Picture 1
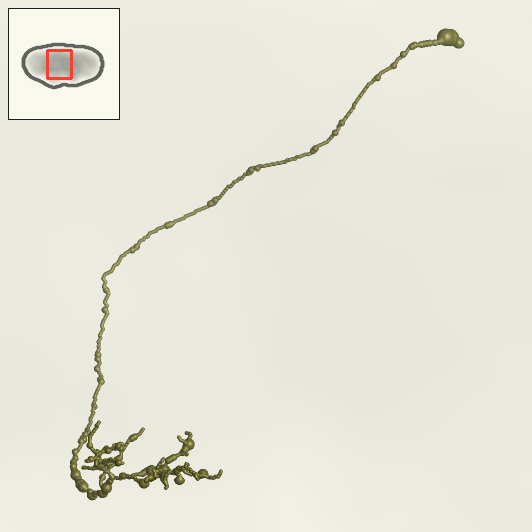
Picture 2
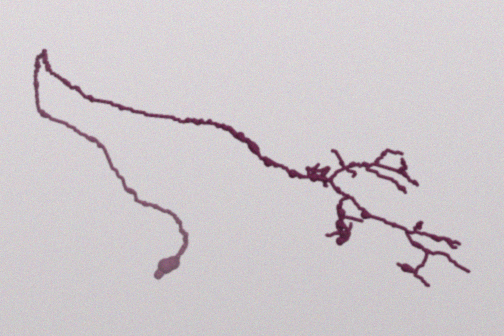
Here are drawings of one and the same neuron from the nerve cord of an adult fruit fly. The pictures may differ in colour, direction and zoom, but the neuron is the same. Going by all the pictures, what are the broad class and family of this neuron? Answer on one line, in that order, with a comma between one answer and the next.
nerve-cord intrinsic neuron, hemilineage 23B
